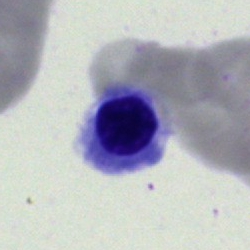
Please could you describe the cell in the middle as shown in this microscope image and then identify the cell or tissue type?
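Dense, dark purple staining extends throughout the nucleus, in which no nucleoli can be seen. The cytoplasmic rim is wider below and to the left of the nucleus than above and to the right, and it shows no distinct granules. What is shown is an erythroblast.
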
